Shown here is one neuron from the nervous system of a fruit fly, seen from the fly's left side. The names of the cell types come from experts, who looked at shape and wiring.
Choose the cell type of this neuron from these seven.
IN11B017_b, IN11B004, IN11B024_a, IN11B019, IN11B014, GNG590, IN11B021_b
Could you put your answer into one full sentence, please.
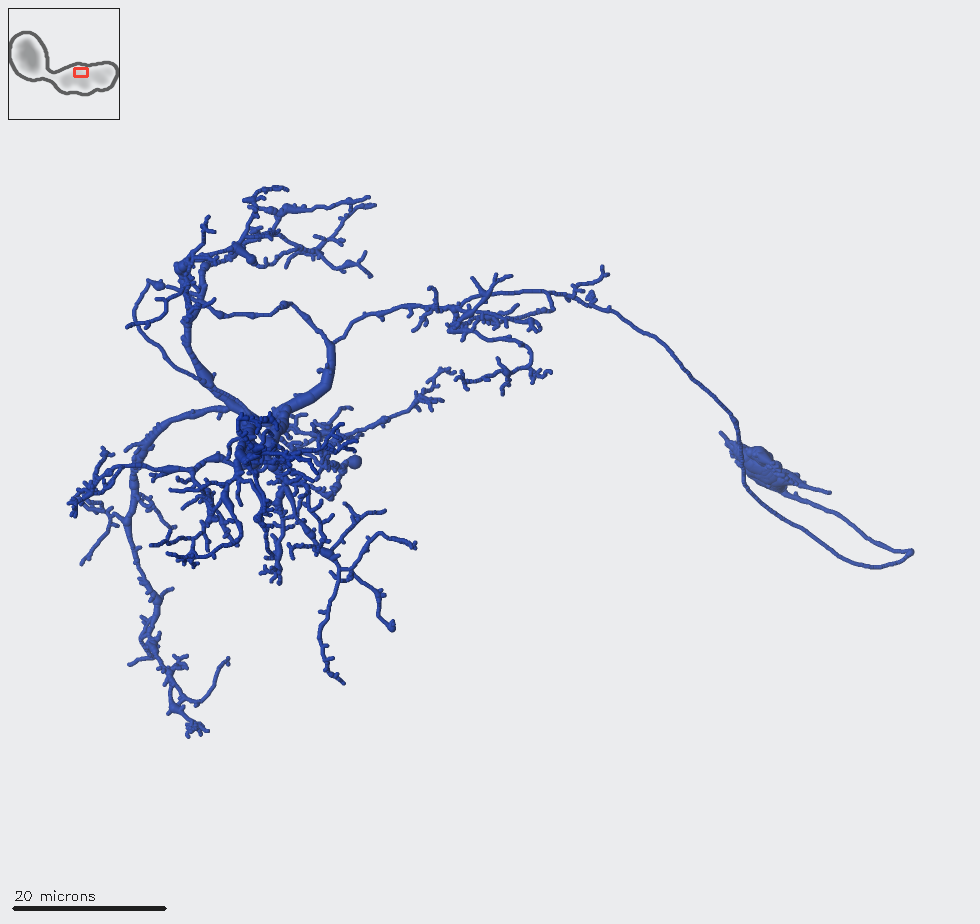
As for cell type, this neuron is IN11B024_a.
